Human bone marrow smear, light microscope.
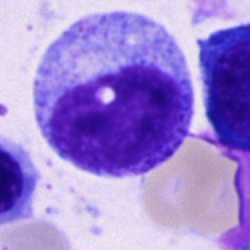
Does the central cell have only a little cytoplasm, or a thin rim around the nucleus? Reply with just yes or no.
No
